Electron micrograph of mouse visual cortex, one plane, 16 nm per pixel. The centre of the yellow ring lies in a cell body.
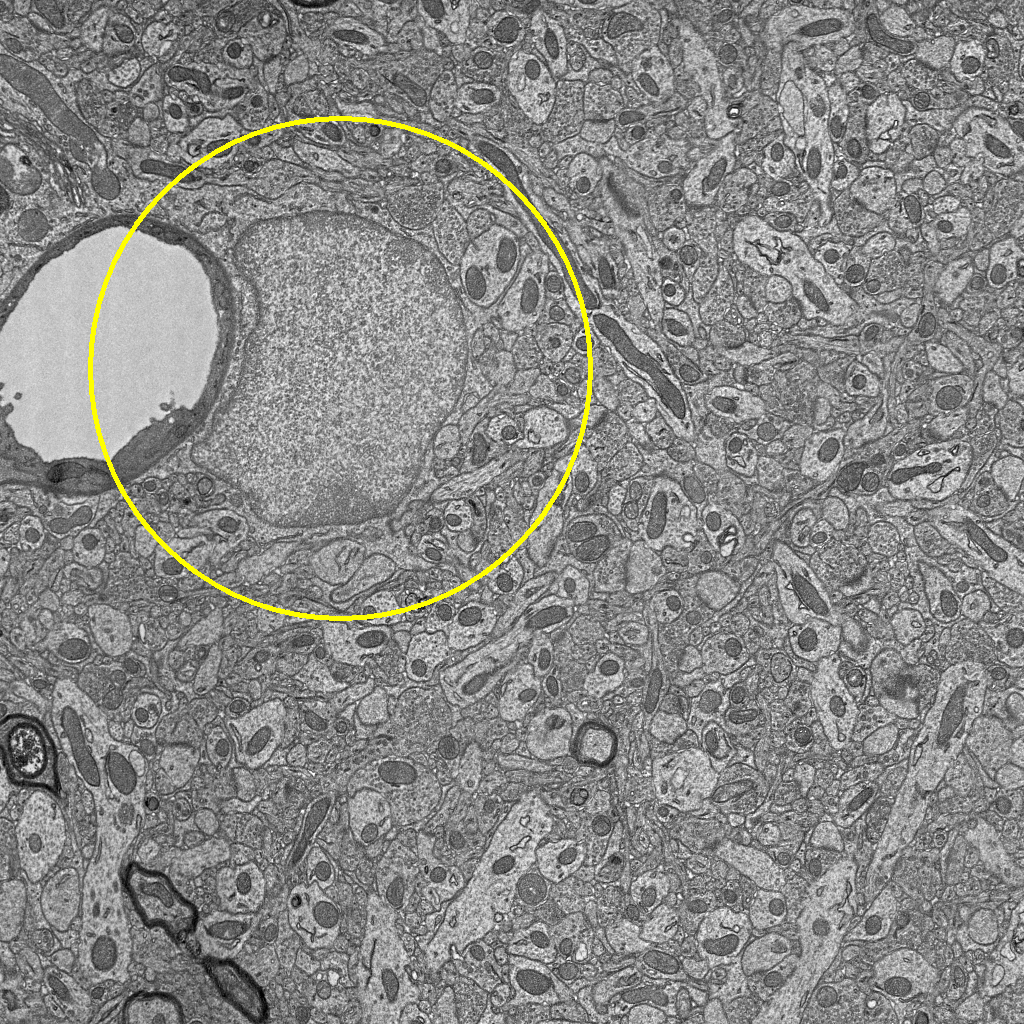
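Astrocyte, checked point by point: nucleus large, rounded and wholly inside the ring; chromatin finely granular and spread fairly evenly. No distinct nucleolus is visible, and no stacks of rough endoplasmic reticulum appear around the nucleus.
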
